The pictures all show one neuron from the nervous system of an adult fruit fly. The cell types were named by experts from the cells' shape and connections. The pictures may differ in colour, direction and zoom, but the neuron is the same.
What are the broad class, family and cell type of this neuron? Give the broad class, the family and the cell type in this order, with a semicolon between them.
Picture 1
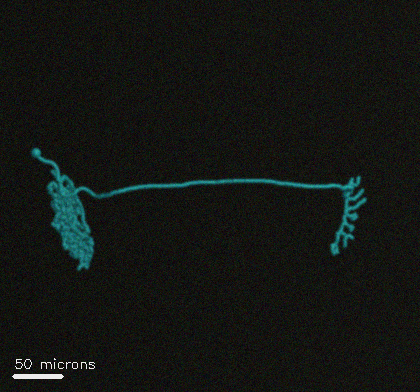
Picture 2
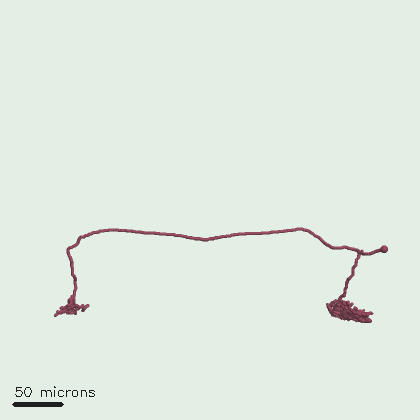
optic-lobe intrinsic neuron; hemilineage VPNp1_lateral; LC14a-1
